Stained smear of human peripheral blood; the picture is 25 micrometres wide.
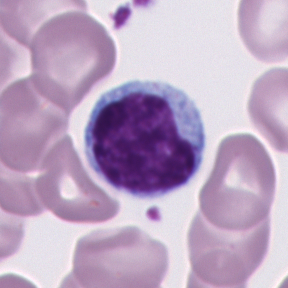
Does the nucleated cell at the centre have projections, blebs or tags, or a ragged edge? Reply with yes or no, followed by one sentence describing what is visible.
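No. The cell outline is round and smooth.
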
